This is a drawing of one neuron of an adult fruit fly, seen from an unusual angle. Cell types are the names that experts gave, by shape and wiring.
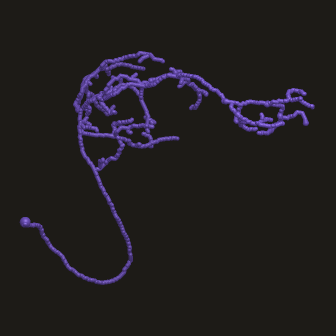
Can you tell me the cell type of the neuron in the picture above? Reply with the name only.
LHAV5a2_d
